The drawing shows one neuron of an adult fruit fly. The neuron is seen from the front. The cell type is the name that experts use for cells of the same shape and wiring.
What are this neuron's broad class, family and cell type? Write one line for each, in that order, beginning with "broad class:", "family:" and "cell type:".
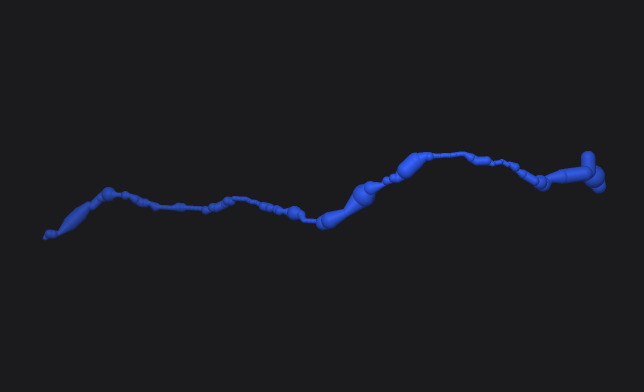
broad class: photoreceptor or other optic-lobe sensory neuron
family: class visual
cell type: R7y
